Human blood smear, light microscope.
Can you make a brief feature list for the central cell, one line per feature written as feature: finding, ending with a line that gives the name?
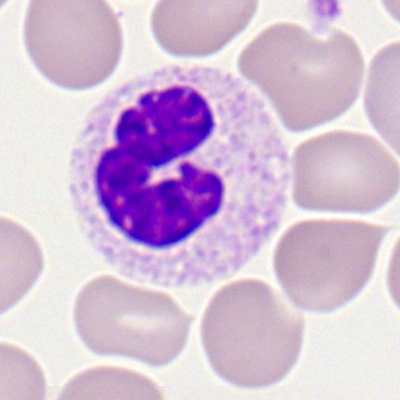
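Outline: round and smooth all the way around
Nucleus: bent into a C, its notch opening toward the right
Granules: fine and lilac, filling the cytoplasm
Vacuoles: none to be seen in the cytoplasm
Name: band neutrophil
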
